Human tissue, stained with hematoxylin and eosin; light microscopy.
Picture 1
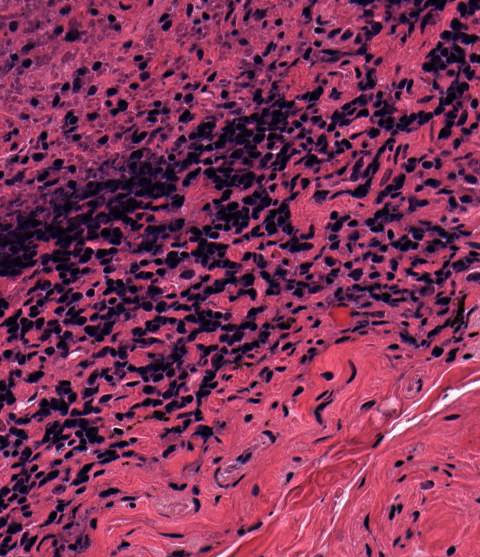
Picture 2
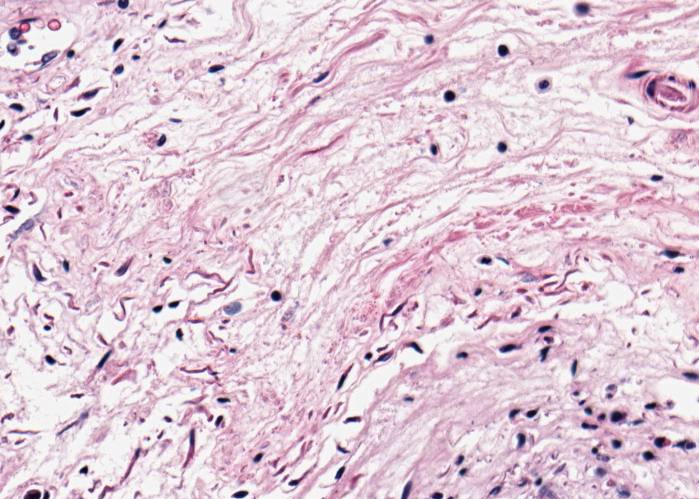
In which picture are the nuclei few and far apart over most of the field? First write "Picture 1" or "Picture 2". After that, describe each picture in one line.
Picture 2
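In picture 1: A dense sheet of dark-staining cells fills the upper and left part of the field, while pink collagenous tissue occupies the lower right corner.
In picture 2: Sparse spindle cells with slender, elongated, dark nuclei lie scattered among the fibres.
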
